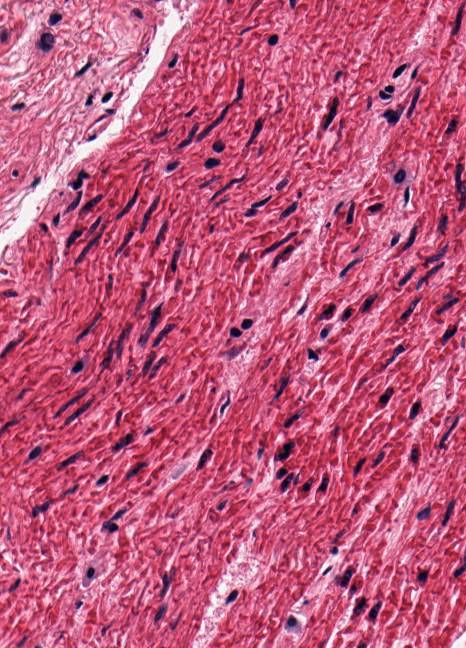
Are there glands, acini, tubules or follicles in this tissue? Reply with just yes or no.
No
